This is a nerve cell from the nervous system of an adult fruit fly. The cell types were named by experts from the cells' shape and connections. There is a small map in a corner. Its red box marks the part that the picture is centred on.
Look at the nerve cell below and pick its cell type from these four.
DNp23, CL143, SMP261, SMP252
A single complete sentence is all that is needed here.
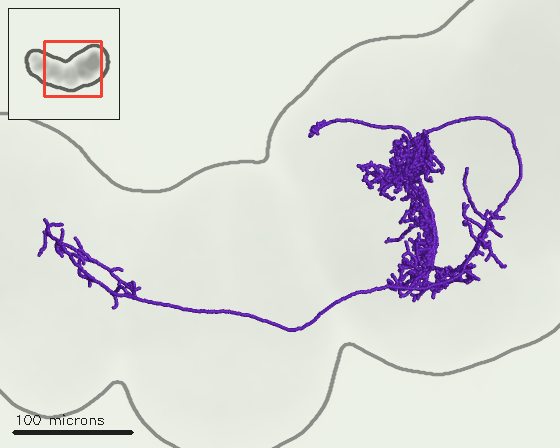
This nerve cell belongs to the cell type DNp23.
